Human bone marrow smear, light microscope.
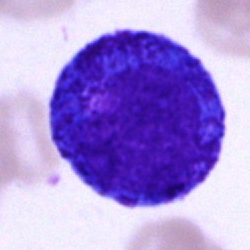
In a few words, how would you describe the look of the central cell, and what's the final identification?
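The whole cell stains a deep blue-purple. Its chromatin appears mottled, with darker and lighter patches. No distinct rim of pale cytoplasm surrounds the nucleus, and no distinct granules are seen anywhere in the cell. This is a promyelocyte.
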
